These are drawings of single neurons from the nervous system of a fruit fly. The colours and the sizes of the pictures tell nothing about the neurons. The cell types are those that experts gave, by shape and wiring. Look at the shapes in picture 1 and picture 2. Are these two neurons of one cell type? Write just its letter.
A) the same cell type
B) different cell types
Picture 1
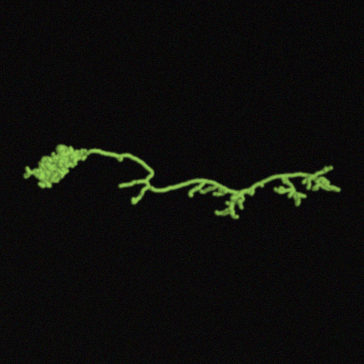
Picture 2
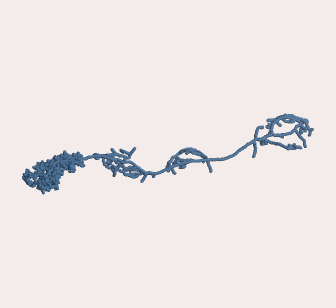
B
